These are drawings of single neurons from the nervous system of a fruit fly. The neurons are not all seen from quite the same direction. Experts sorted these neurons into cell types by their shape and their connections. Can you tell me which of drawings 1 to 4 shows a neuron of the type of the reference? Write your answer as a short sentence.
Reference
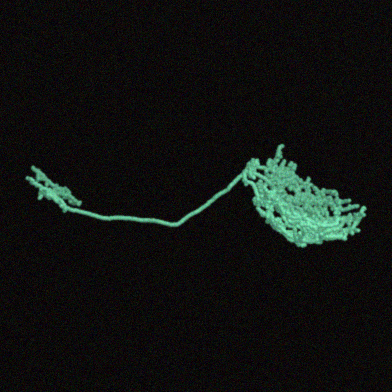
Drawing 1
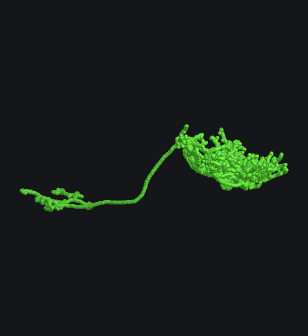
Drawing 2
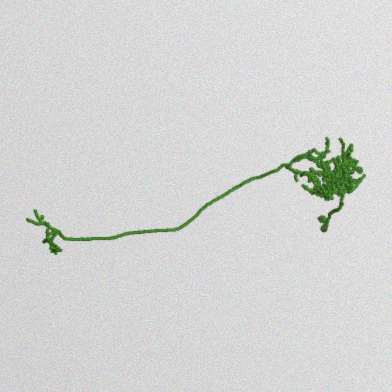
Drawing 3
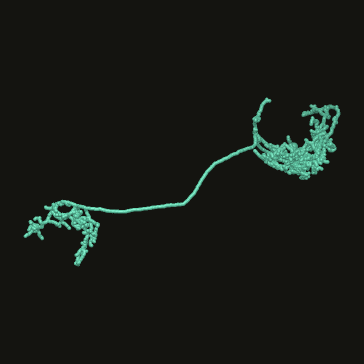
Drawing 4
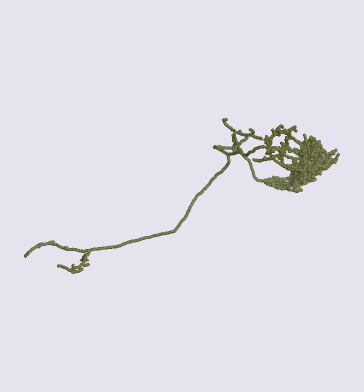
Drawing 1 shows a neuron of the same cell type.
